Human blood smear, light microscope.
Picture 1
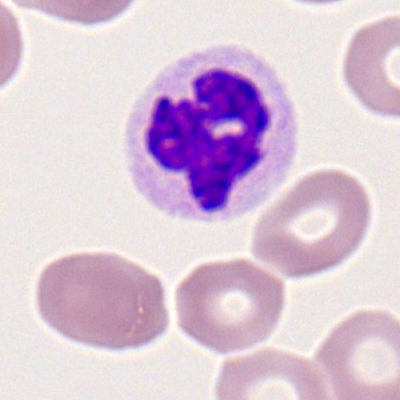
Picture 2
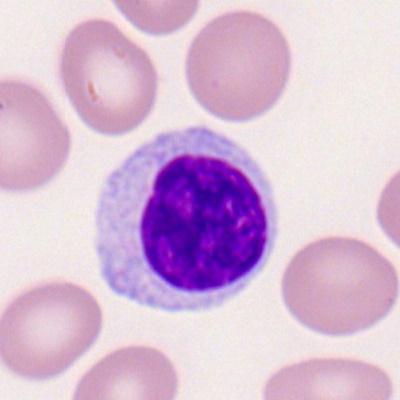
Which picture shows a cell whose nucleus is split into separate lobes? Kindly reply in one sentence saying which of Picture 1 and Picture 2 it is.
The cell in Picture 1 has a nucleus split into separate lobes.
